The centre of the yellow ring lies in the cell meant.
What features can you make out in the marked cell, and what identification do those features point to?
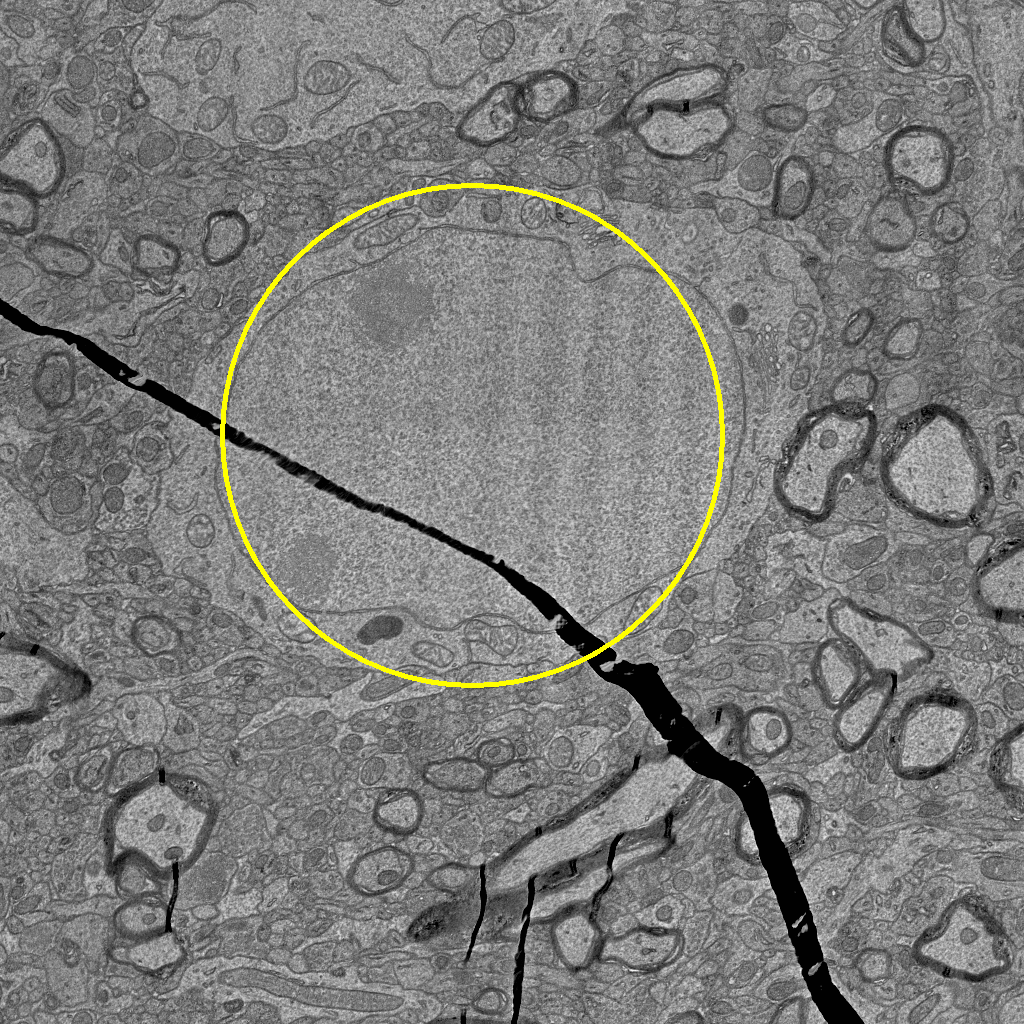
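The nuclear envelope is mostly smooth, showing a single shallow step at the upper right. Chromatin is pale and finely dispersed, and no dark band lines the envelope. In the left half of the nucleus lie two faint, slightly darker granular patches. A black crack crosses the nucleus from its left edge down to the lower right. The cell is an excitatory neuron.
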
